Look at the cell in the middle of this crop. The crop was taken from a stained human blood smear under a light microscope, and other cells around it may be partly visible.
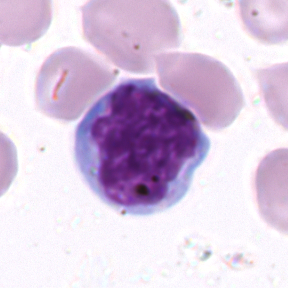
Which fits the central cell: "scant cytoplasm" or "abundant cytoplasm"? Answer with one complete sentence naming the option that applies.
Scant cytoplasm surrounds the nucleus of this cell.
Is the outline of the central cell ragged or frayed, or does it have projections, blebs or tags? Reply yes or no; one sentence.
No, the edge of this cell is smooth and even, not rough.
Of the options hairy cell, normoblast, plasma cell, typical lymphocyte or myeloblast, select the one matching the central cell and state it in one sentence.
What sits at the centre of this crop is a plasma cell.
